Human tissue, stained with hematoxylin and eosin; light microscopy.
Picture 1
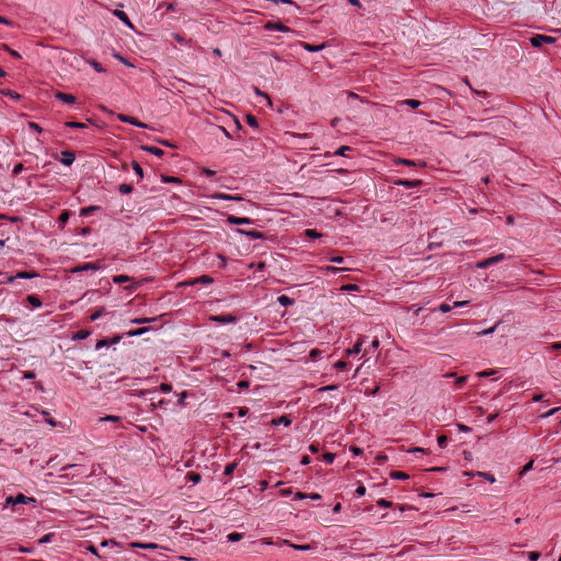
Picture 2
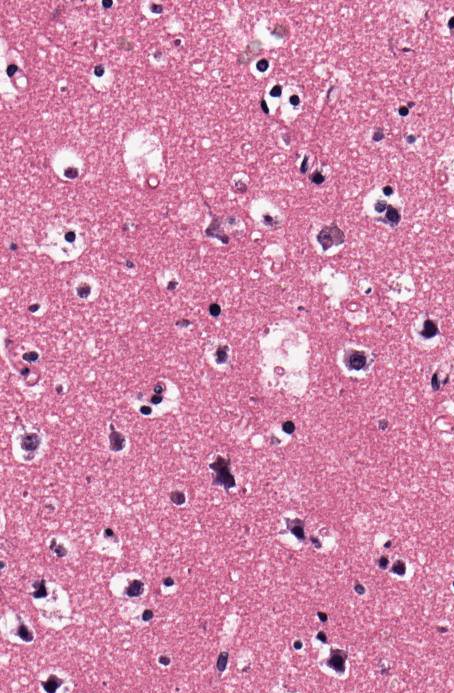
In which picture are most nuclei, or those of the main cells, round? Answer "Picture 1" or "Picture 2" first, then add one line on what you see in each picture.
Picture 2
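Picture 1: Most nuclei are dark, elongated and spindle-shaped.
Picture 2: The commonest nuclei are small, round and uniformly dark, with little visible cytoplasm.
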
